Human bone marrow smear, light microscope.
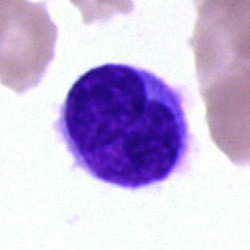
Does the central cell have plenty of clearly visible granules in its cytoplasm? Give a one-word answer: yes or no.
No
